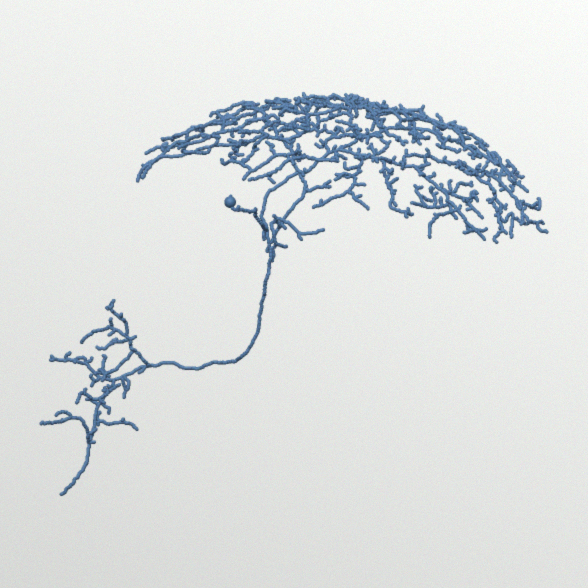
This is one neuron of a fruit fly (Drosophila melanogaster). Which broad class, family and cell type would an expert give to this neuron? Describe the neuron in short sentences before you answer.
Dozens of branch ends can be seen. In this view it is wider than it is tall. This is a visual projection neuron. Its family is MeVP. Its cell type is MeVP33.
